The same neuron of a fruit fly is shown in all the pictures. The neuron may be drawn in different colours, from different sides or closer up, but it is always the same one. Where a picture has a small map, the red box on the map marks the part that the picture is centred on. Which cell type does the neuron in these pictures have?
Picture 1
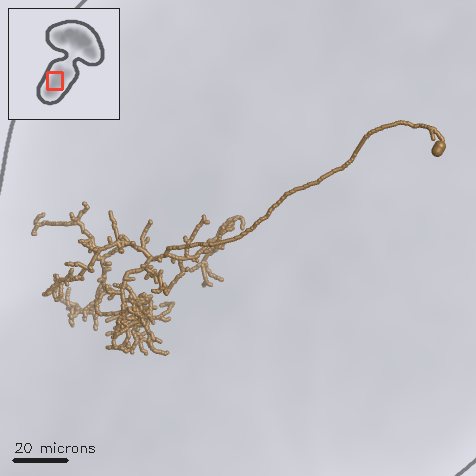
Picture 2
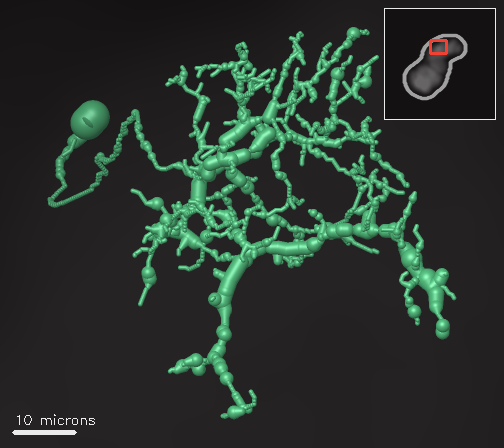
IN13B054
